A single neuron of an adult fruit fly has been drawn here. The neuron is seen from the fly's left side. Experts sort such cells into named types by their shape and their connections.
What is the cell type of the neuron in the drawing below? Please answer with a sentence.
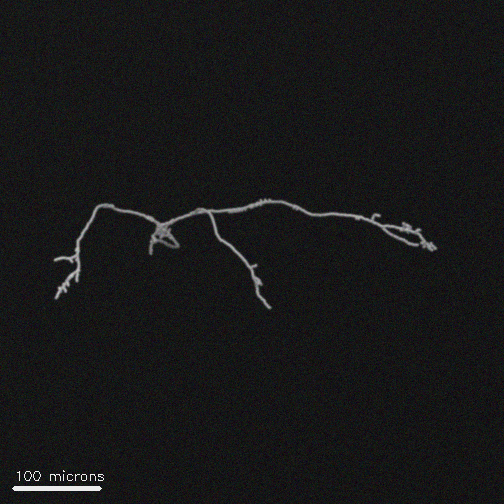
The cell type is GFC1.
